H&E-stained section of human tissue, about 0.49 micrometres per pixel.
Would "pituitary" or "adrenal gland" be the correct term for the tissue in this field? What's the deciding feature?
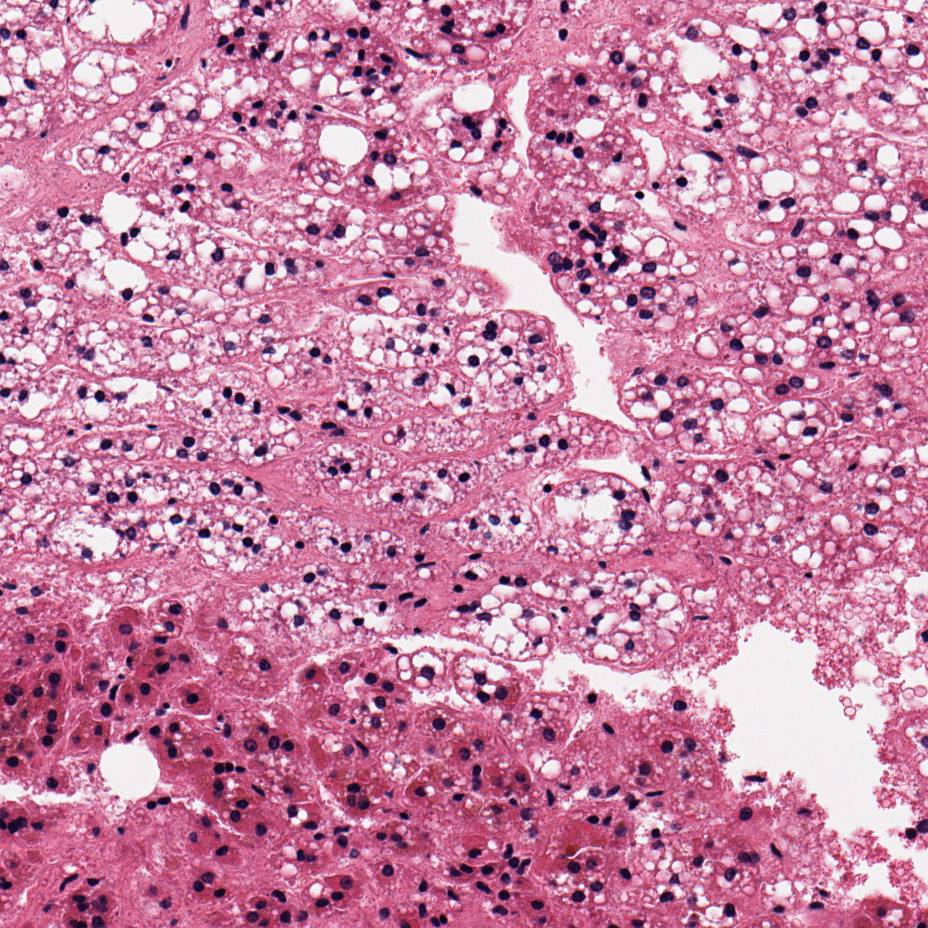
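This is adrenal gland. Similar cells lie together: foamy pale cells packed with small round clear vacuoles fill the upper two thirds, denser pink cells the lower left third.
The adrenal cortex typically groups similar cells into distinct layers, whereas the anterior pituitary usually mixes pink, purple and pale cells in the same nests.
The lower left cells have compact eosinophilic cytoplasm, fine brownish granular pigment and few vacuoles. Thin pink fibrous strands divide the nests and cords.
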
